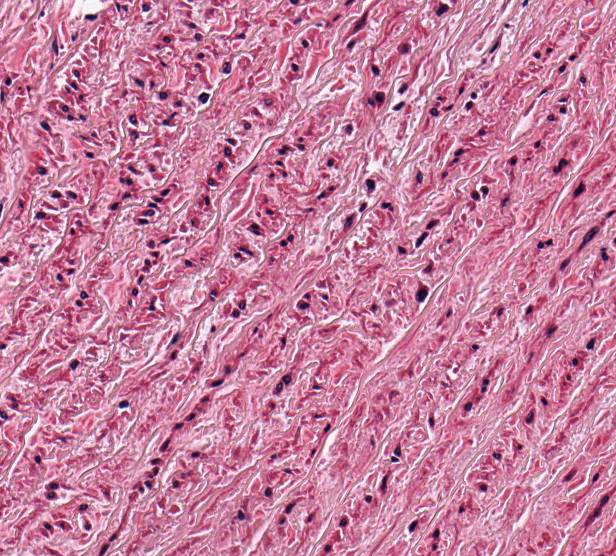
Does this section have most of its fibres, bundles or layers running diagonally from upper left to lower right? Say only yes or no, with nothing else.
No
